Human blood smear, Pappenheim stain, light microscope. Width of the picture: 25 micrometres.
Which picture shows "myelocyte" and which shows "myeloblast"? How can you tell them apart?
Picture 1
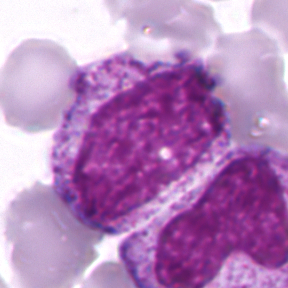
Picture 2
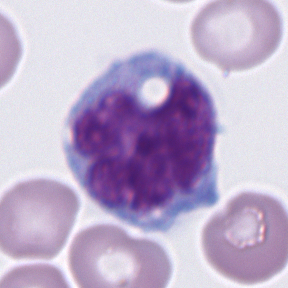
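Of the two, the myelocyte appears in picture 1 and the myeloblast in picture 2. The myelocyte's cytoplasm is pale lilac, with fine dark purple granules scattered through it and no clear vacuoles.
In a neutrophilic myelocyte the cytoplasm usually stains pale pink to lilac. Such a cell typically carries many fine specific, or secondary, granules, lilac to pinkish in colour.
The myeloblast instead shows no distinct coarse granules, and a single clear round vacuole at the top of the cell presses a notch into the nucleus. Its nucleus is about 13 micrometres across, in a cell of about 16 by 13 micrometres.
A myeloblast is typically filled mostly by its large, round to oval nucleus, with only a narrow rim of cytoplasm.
The outlines differ as well: the myelocyte's edge is ragged along the top, whereas the myeloblast is rounded but uneven, with a short pointed projection at the lower right. Another nucleated cell presses against the myelocyte at the lower right, while none of the surrounding red cells overlaps the myeloblast. A small bright white spot sits near the centre of the myelocyte's nucleus.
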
